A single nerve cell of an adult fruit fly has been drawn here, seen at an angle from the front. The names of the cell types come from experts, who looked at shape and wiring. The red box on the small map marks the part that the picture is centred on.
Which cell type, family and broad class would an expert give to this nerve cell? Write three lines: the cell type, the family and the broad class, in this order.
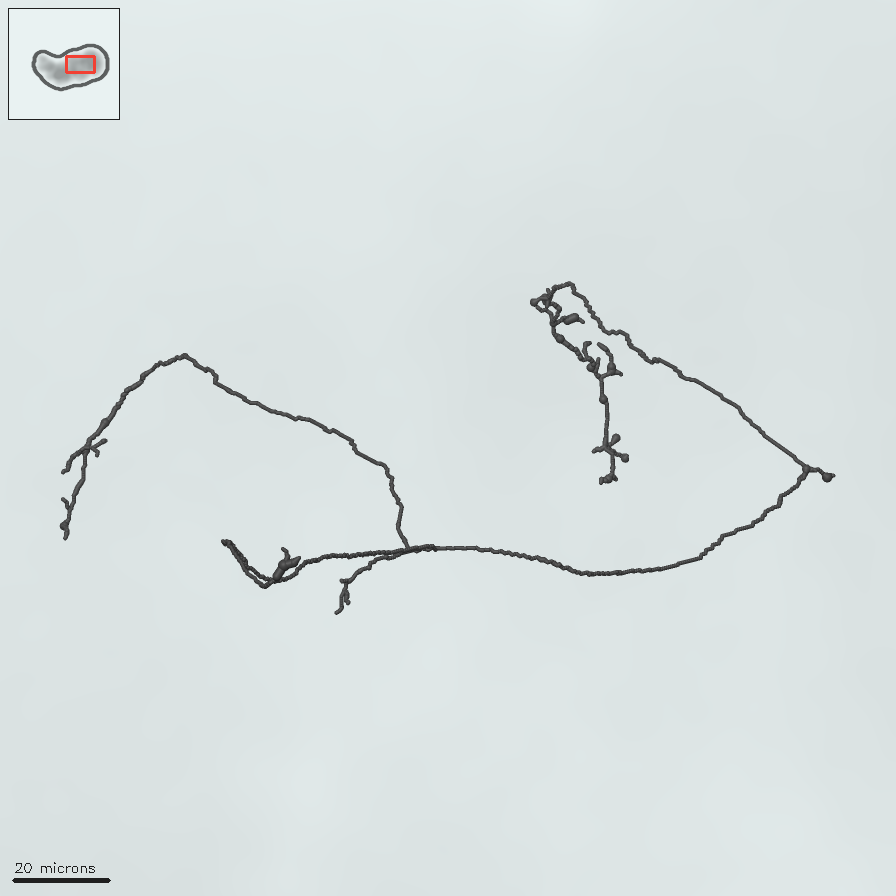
PS087
hemilineage AOTUv3_ventral
central-brain intrinsic neuron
